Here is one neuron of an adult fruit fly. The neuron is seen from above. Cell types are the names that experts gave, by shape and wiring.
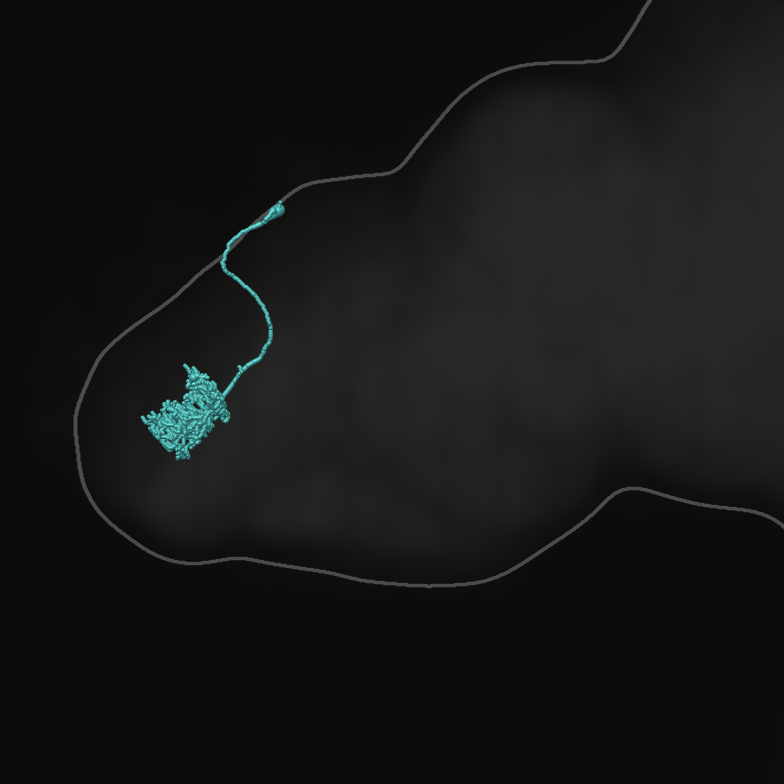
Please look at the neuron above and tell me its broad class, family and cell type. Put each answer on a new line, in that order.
optic-lobe intrinsic neuron
Dm
Dm4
